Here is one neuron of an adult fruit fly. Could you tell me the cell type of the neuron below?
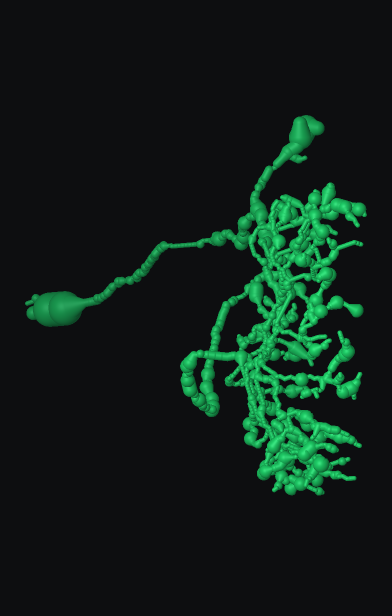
ER2_a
